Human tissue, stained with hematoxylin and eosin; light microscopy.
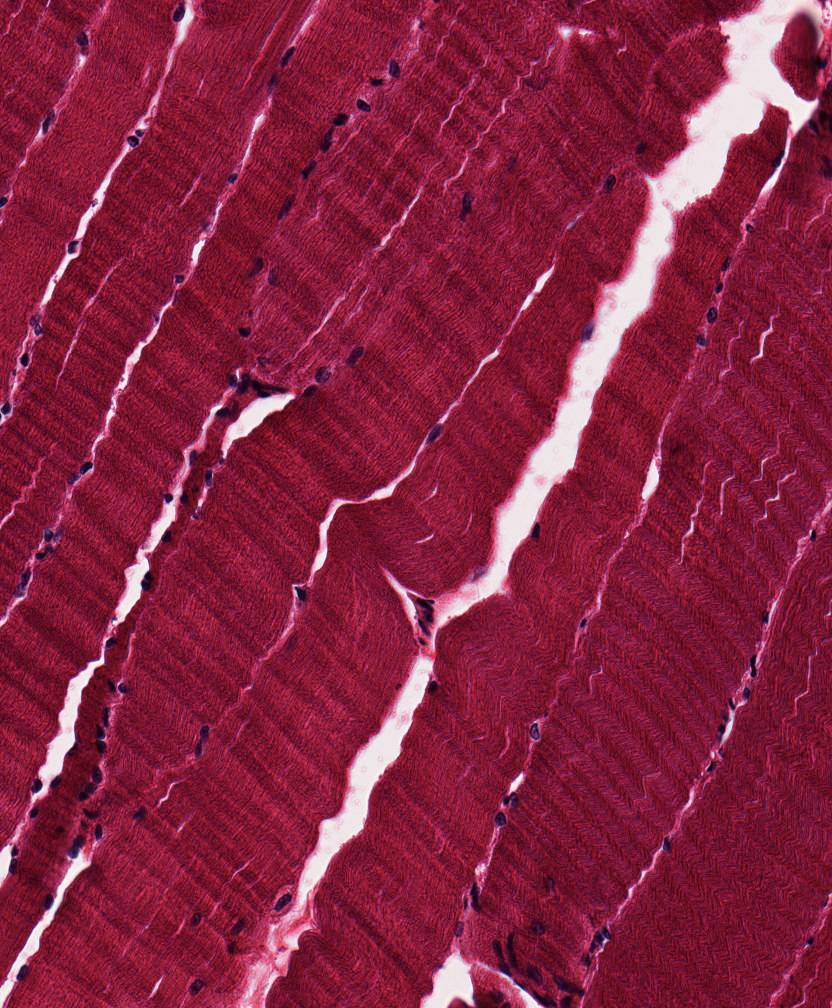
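Skeletal muscle, H&E. Each fibre has many nuclei spaced out along its length, and they sit at the fibre's edges, not in its centre. They're small and dark, flattened or oval. The fibre cytoplasm takes a deep red-pink stain.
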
